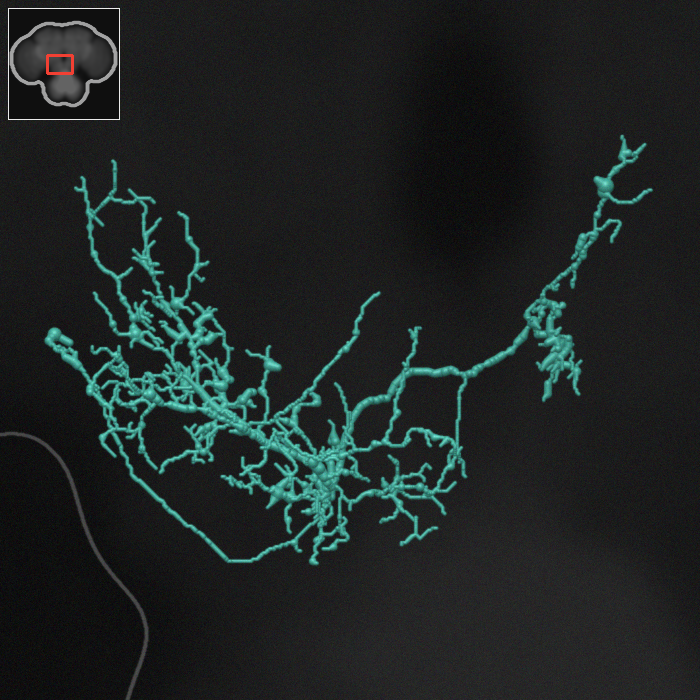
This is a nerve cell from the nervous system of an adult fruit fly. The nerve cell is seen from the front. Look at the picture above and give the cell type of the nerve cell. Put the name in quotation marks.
"GNG163"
